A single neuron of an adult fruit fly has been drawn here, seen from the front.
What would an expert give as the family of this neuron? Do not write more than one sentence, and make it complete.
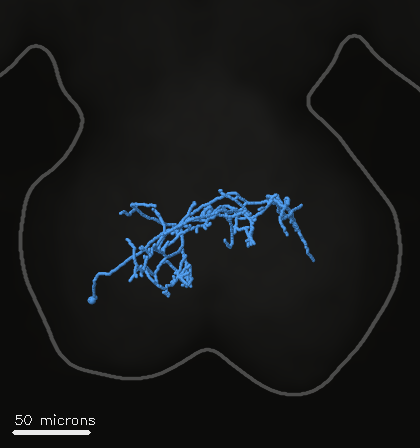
This neuron is given the family hemilineage 08B.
